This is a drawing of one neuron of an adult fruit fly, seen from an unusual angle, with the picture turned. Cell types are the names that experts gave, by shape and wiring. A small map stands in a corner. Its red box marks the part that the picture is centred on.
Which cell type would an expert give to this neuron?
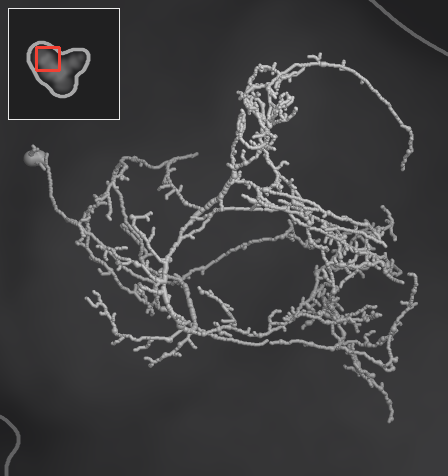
CB3977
